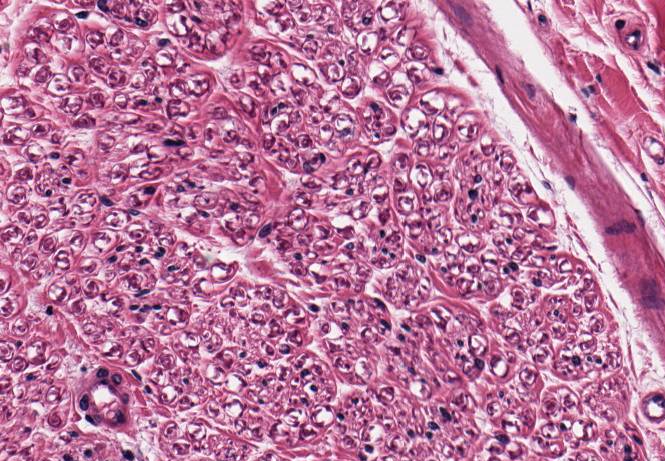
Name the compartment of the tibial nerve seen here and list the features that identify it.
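This field shows nerve fascicle. Tightly packed small rounded profiles fill most of it, grouped into rounded clusters outlined by thin pink septa, with small dark oval nuclei scattered between them.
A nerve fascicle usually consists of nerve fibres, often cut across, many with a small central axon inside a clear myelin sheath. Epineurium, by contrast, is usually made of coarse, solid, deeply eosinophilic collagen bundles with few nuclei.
A pink band runs diagonally along the upper right edge, parted from the packed clusters by a white cleft.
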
